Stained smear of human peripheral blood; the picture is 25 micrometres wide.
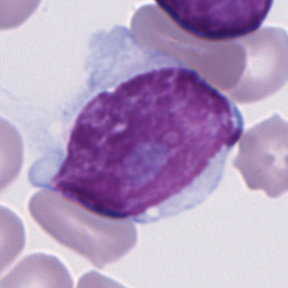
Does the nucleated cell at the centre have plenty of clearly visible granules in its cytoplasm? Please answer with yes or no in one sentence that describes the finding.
No, the cell shows no granules in its cytoplasm.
